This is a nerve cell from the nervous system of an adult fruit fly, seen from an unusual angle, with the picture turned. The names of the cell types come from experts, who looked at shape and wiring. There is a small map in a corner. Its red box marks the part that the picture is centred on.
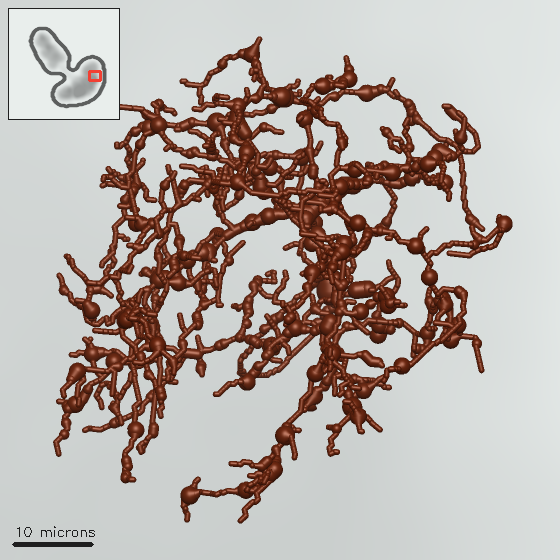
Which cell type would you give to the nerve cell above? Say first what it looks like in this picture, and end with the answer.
It lies in the brain. By the scale bar it is about 65 microns tall in this view. This is a central-brain intrinsic neuron. Its cell type is LHAV4g13.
